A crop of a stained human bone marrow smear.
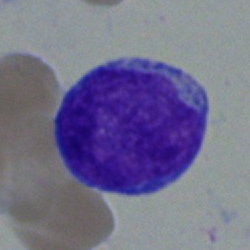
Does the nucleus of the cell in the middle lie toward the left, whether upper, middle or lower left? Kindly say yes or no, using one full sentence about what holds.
Yes, what lies to the right of the nucleus is most of the cytoplasm.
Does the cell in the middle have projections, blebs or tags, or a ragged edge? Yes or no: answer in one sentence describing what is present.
No, there are no projections, blebs or tags; the cell's outline is smooth.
